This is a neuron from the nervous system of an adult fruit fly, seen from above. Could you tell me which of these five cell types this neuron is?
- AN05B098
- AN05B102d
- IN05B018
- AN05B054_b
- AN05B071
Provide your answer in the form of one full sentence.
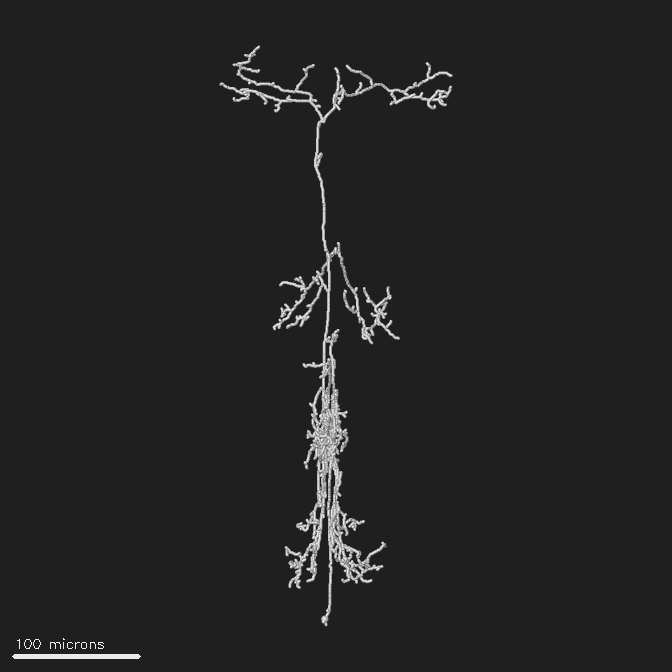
This neuron represents the cell type IN05B018.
